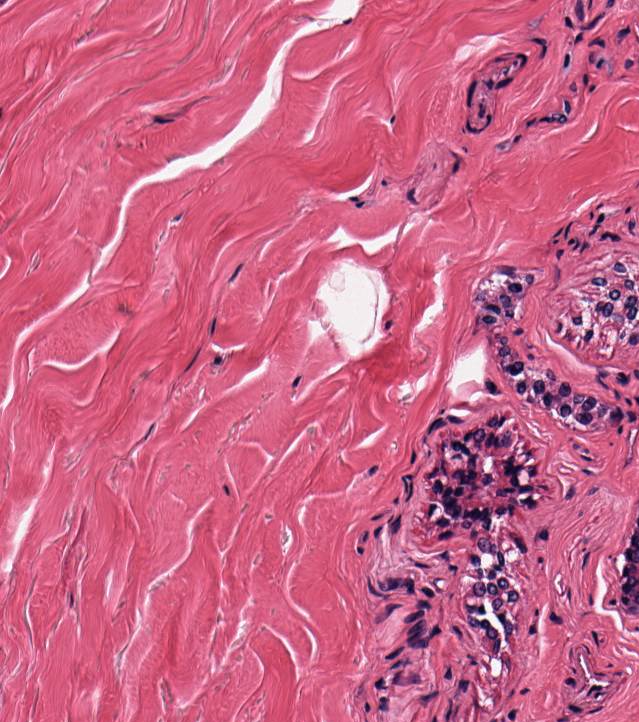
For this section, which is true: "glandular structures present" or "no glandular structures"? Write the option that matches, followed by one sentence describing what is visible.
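Glandular structures present. Dense pink collagen fills the left and central field, while a cluster of small glandular tubules lies along the right edge, mostly in the lower right.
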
